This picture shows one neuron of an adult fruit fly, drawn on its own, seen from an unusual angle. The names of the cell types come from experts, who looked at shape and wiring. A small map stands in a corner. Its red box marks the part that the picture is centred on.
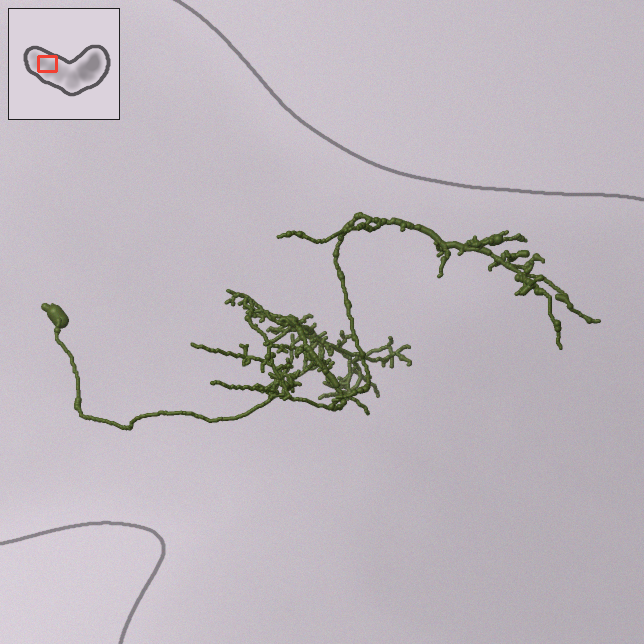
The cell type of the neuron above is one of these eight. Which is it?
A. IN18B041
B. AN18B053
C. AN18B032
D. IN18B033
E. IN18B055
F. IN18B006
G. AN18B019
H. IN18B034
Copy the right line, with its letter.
A. IN18B041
